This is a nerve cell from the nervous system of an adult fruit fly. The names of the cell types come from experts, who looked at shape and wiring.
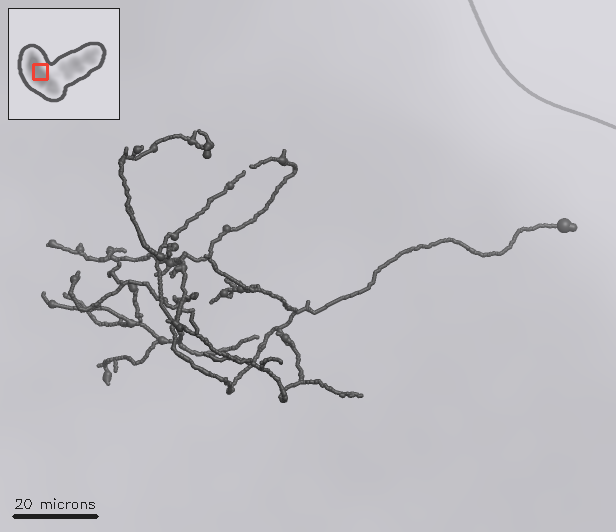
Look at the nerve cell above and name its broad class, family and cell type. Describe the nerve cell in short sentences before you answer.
Its cell body lies on the right of the picture. From left to right in the picture it spans about 130 microns. The picture shows dozens of branch ends. It is a central-brain intrinsic neuron. The family is hemilineage DM6_dorso_lateral. Its cell type is SIP075.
